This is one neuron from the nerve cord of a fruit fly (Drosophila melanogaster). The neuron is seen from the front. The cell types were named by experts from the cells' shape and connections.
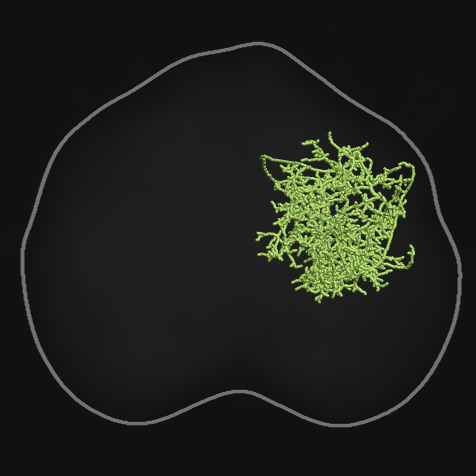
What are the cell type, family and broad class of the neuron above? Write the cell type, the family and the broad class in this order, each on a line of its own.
IN03A006
hemilineage 03A
nerve-cord intrinsic neuron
